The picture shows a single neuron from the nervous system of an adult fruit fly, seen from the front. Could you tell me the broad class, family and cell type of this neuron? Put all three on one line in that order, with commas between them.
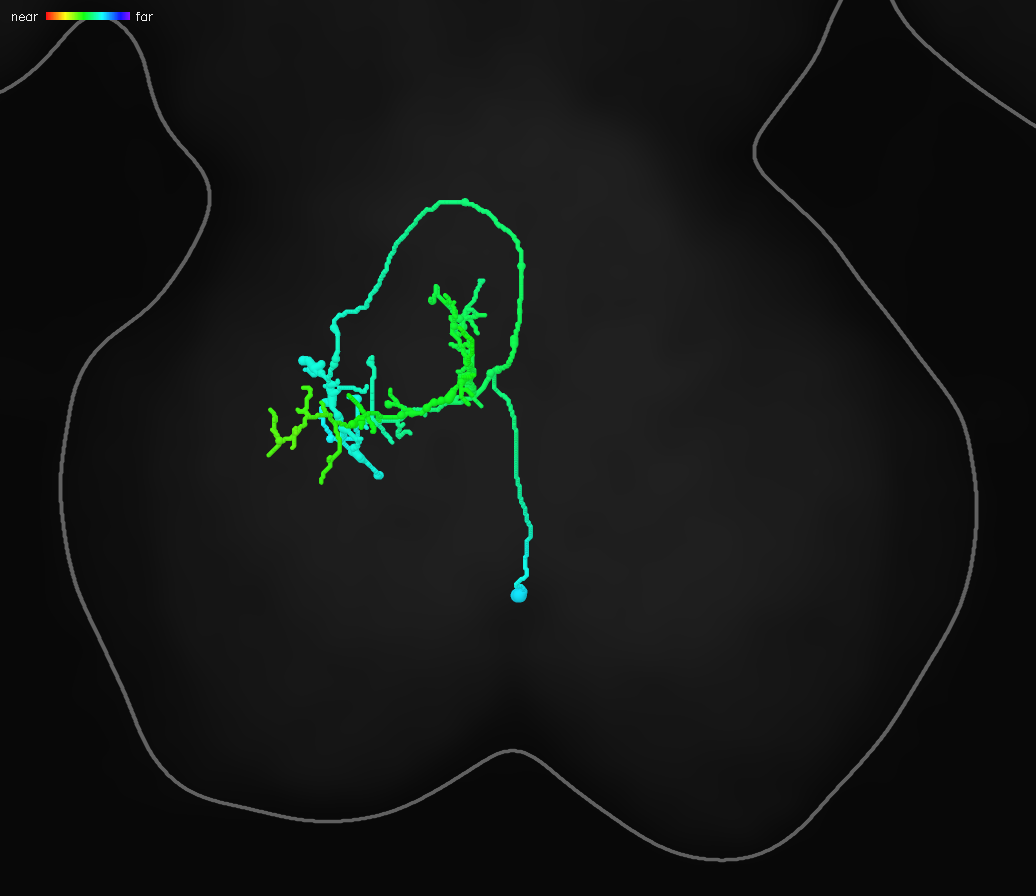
nerve-cord intrinsic neuron, hemilineage 02A, IN02A035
